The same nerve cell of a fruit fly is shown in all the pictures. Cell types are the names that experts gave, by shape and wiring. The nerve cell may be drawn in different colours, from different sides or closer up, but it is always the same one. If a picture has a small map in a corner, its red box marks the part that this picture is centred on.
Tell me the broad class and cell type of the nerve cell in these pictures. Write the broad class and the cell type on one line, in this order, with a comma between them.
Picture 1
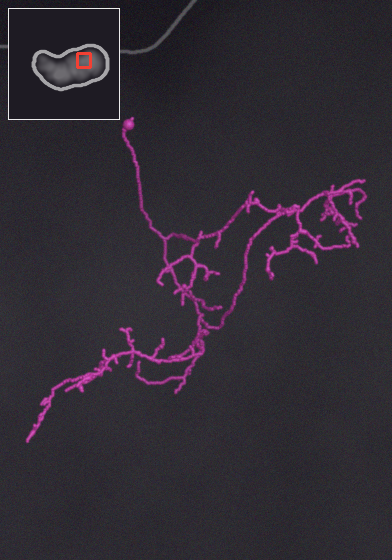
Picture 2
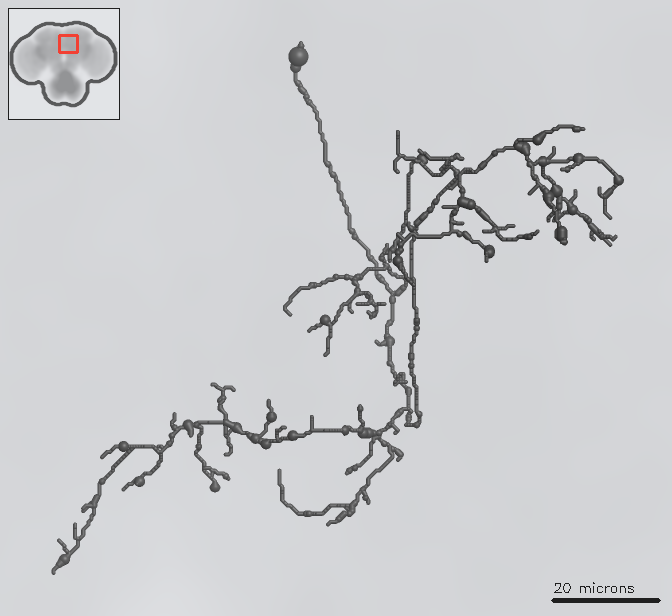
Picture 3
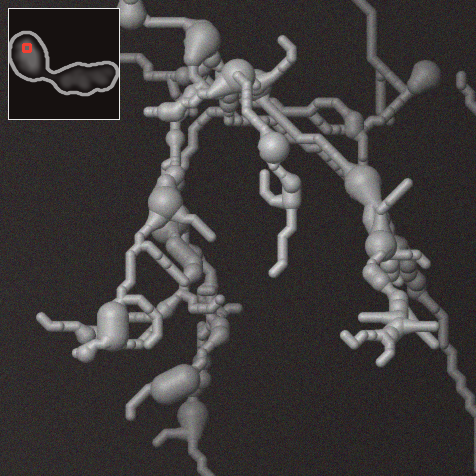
central-brain intrinsic neuron, CB1252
